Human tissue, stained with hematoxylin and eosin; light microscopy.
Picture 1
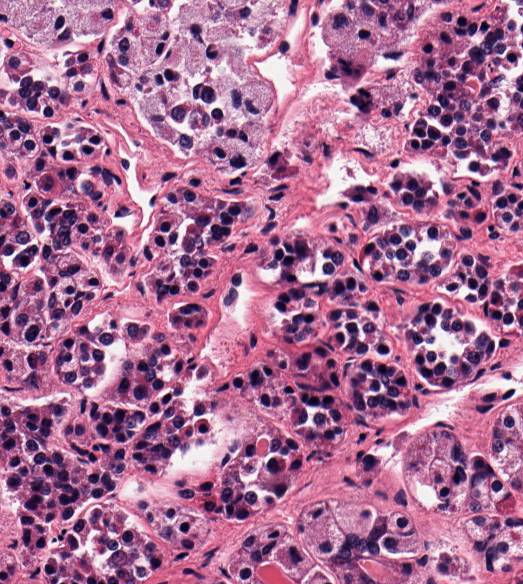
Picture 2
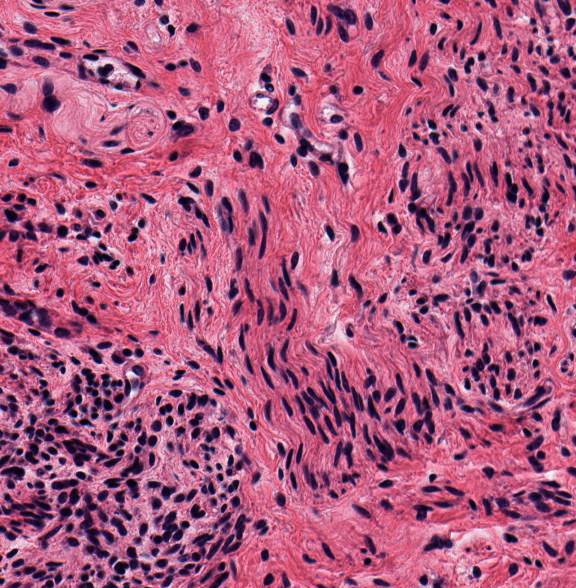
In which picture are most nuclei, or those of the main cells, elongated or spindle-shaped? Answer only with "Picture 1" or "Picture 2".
Picture 2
